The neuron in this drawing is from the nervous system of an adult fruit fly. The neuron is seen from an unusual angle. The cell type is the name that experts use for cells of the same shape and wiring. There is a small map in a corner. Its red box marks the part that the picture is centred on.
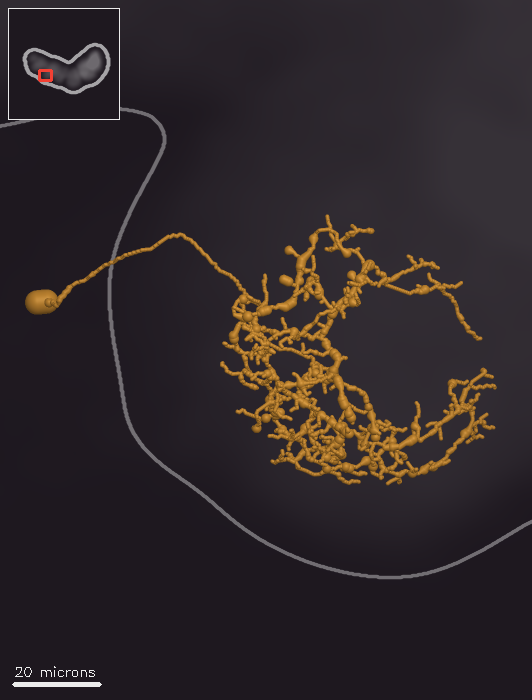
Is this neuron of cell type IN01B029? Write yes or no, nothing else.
yes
